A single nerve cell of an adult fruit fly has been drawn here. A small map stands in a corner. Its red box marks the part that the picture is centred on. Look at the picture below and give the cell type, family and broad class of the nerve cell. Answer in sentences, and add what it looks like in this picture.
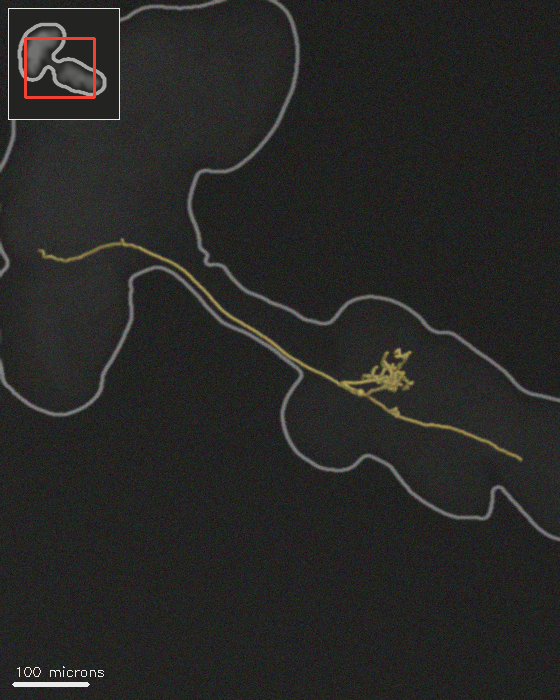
Its cell type is AN10B034. Its family is hemilineage 10B. It is an ascending neuron. It reaches both the brain and the nerve cord, passing through the neck. From left to right in the picture it spans about 650 microns.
